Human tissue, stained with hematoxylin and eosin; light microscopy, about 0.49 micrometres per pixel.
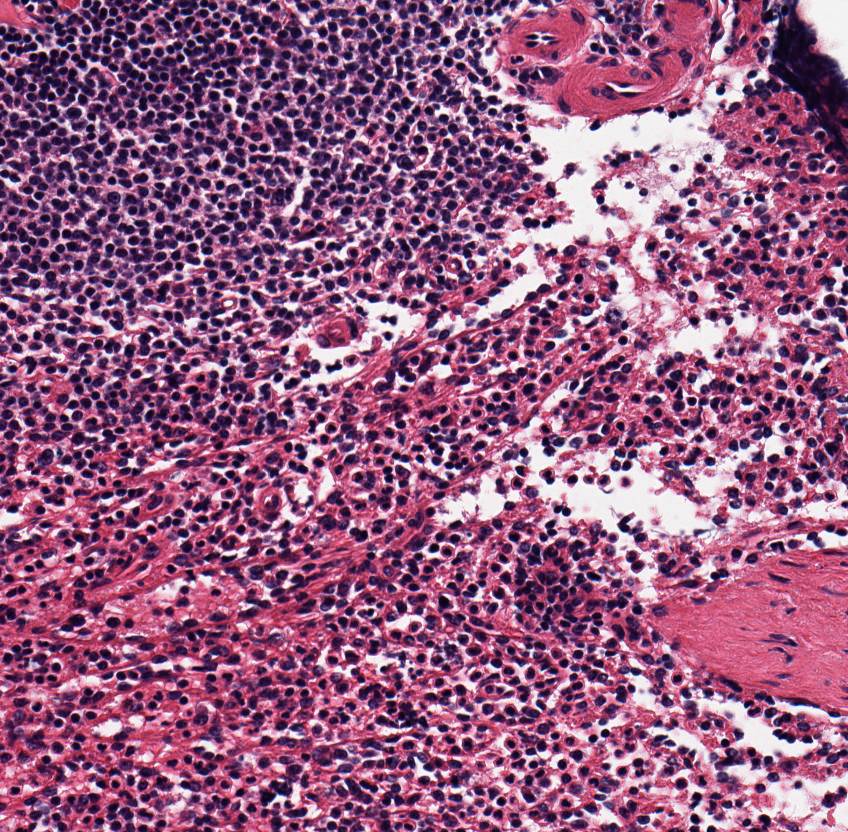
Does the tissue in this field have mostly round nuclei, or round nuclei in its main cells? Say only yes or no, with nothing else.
Yes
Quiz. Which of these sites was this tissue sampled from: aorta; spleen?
spleen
